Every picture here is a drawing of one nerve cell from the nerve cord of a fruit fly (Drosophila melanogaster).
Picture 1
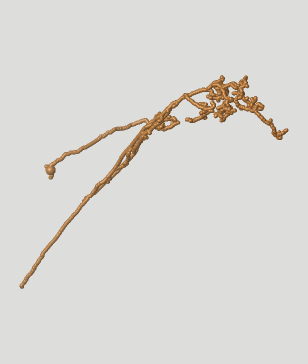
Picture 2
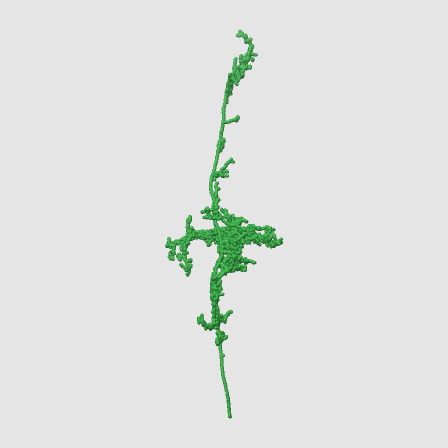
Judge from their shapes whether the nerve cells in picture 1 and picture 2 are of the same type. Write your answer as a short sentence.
They are of different cell types.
